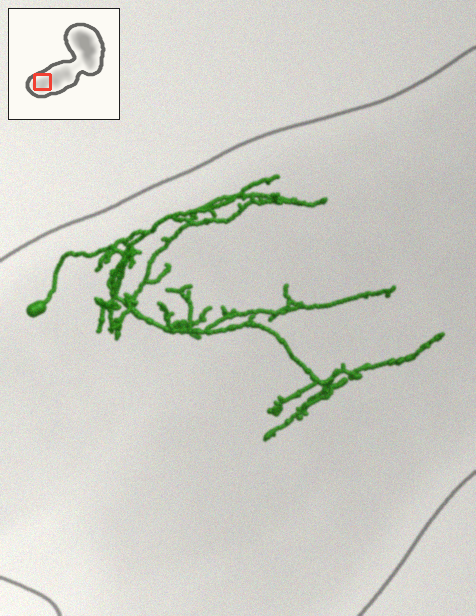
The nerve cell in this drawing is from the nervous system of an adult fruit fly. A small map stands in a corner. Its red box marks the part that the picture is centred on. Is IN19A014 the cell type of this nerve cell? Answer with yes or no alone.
no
